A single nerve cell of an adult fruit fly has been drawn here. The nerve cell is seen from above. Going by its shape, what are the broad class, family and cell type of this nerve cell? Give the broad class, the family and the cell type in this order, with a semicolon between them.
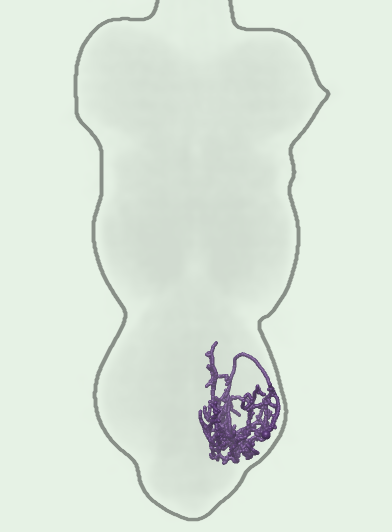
nerve-cord intrinsic neuron; hemilineage 09A; IN09A014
